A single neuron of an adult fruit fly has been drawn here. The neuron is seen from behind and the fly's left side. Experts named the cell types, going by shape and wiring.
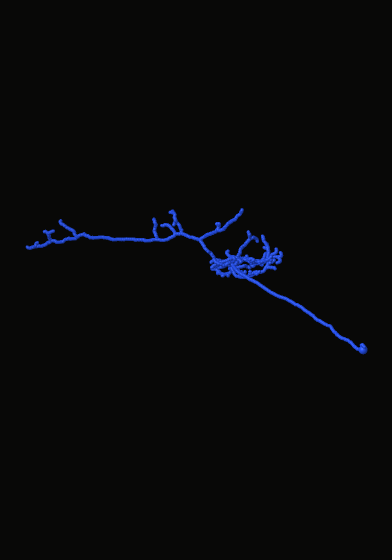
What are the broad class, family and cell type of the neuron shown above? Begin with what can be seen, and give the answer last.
The cell body can be seen on the right of the picture. As drawn here it is wider than it is tall. This is a nerve-cord intrinsic neuron. The family is hemilineage 08B. It is of cell type IN08B093.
